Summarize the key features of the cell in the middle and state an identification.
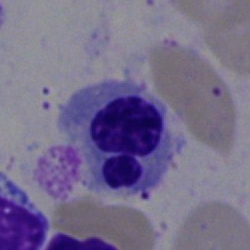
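You won't find distinct nucleoli in this nucleus. The cytoplasm is a pale greyish blue, broader on the left of the nucleus than on the right, and has no distinct granules. It's an erythroblast.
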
